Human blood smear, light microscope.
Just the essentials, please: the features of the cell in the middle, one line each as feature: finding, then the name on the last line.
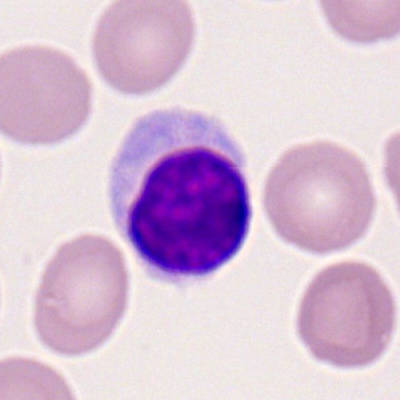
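Chromatin: dense and coarsely clumped
Nucleoli: none visible
Cytoplasm: pale blue
Widest cytoplasm: upper-left side of the nucleus
Name: lymphocyte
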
